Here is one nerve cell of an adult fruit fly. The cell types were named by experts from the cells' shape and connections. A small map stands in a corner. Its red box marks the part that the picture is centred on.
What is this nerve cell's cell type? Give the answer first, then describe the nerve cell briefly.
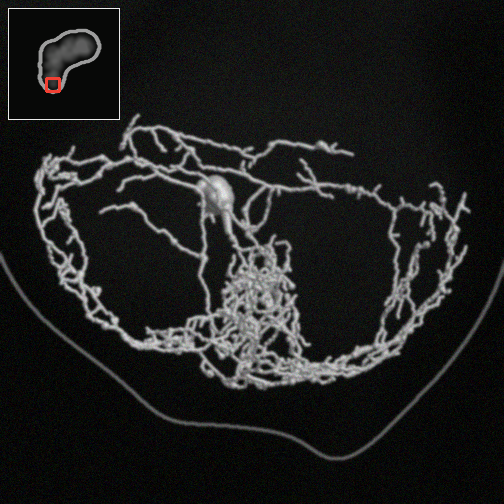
The cell type is INXXX283. This is a nerve-cord intrinsic neuron. The picture shows dozens of branch ends. In this view it is wider than it is tall.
